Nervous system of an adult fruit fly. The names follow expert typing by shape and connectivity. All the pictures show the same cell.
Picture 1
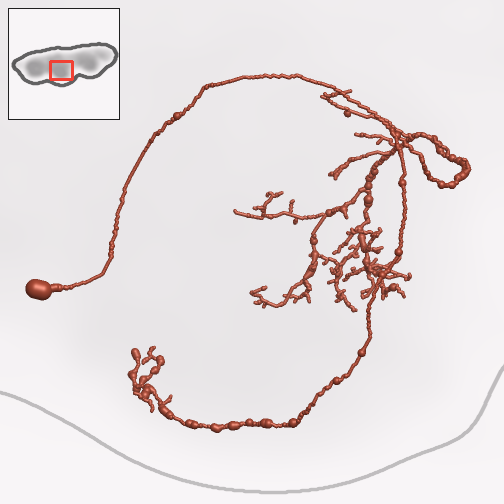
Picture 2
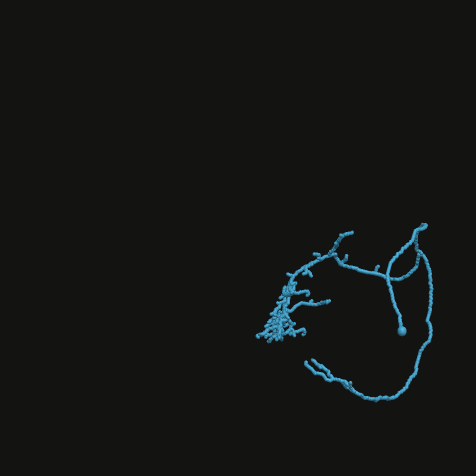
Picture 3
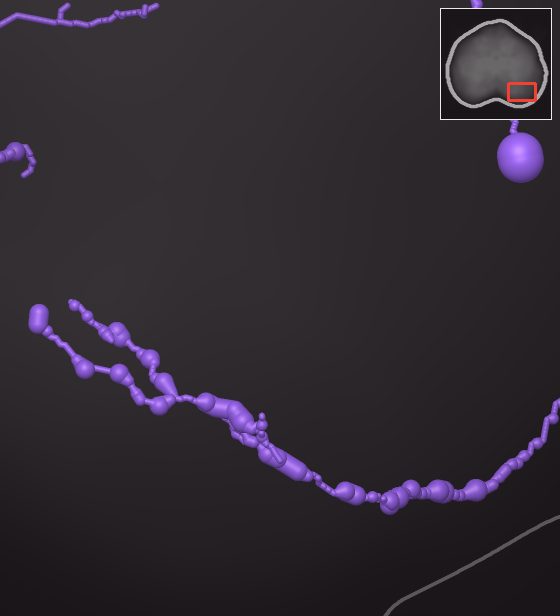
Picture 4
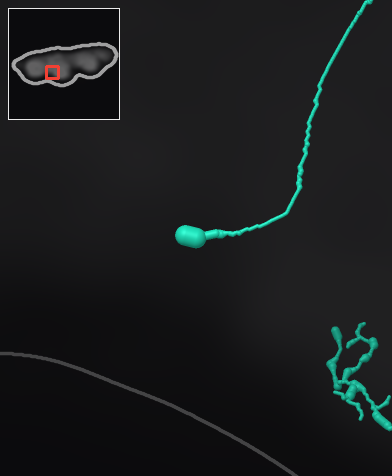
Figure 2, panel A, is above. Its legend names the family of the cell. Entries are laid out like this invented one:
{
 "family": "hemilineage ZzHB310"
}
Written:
{
 "family": "hemilineage 08A"
}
